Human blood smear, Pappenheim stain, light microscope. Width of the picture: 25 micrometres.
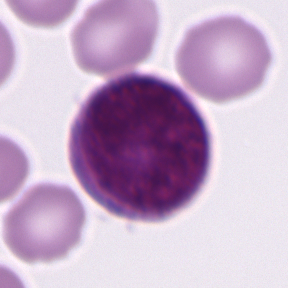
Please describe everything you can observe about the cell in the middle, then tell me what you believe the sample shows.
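Round, smooth outline on this one, and the nucleus fills almost the whole cell. What cytoplasm there is forms a thin rim, widest on the left, and you won't see any granules in it. It's a myeloblast.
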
